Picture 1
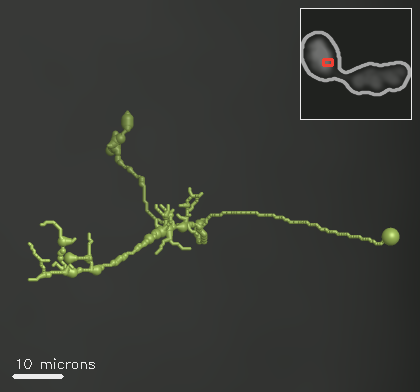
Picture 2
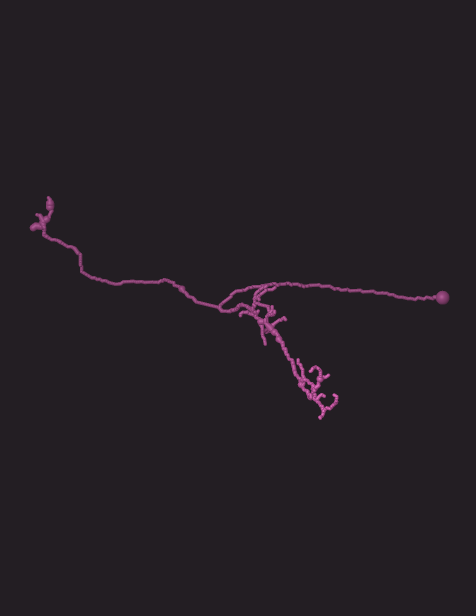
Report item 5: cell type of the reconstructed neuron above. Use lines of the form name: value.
cell type: T2a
